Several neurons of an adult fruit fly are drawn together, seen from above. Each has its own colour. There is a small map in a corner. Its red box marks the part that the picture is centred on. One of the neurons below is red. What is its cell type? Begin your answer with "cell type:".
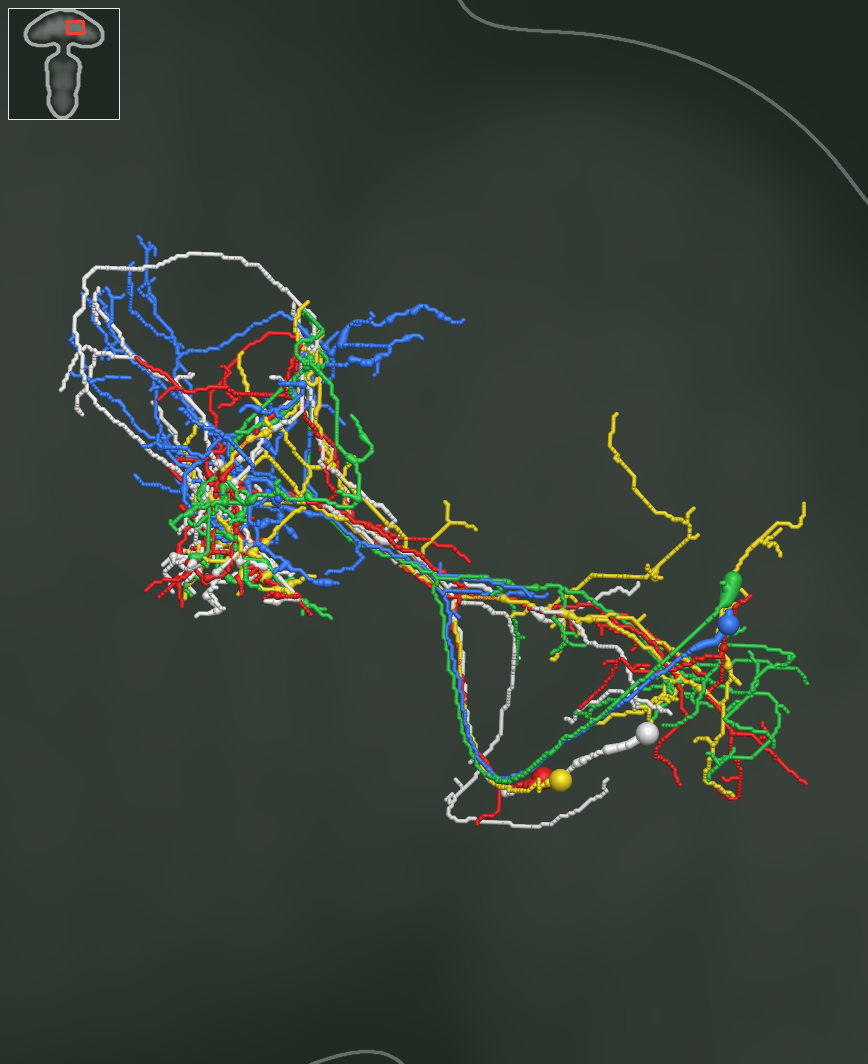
cell type: SIP051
